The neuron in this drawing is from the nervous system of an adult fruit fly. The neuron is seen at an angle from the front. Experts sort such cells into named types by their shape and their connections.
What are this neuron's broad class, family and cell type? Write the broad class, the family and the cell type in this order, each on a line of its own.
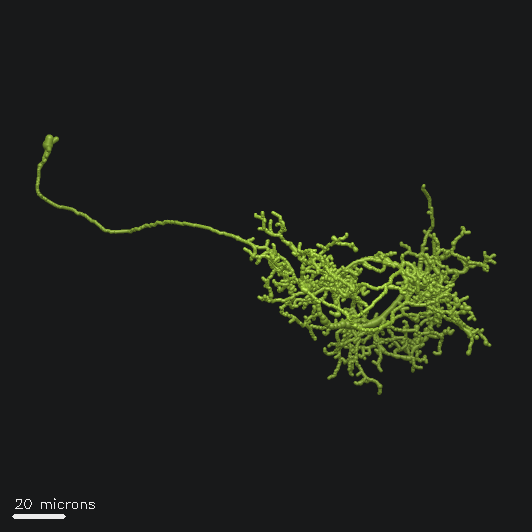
central-brain intrinsic neuron
hemilineage VLPl2_medial
PS057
